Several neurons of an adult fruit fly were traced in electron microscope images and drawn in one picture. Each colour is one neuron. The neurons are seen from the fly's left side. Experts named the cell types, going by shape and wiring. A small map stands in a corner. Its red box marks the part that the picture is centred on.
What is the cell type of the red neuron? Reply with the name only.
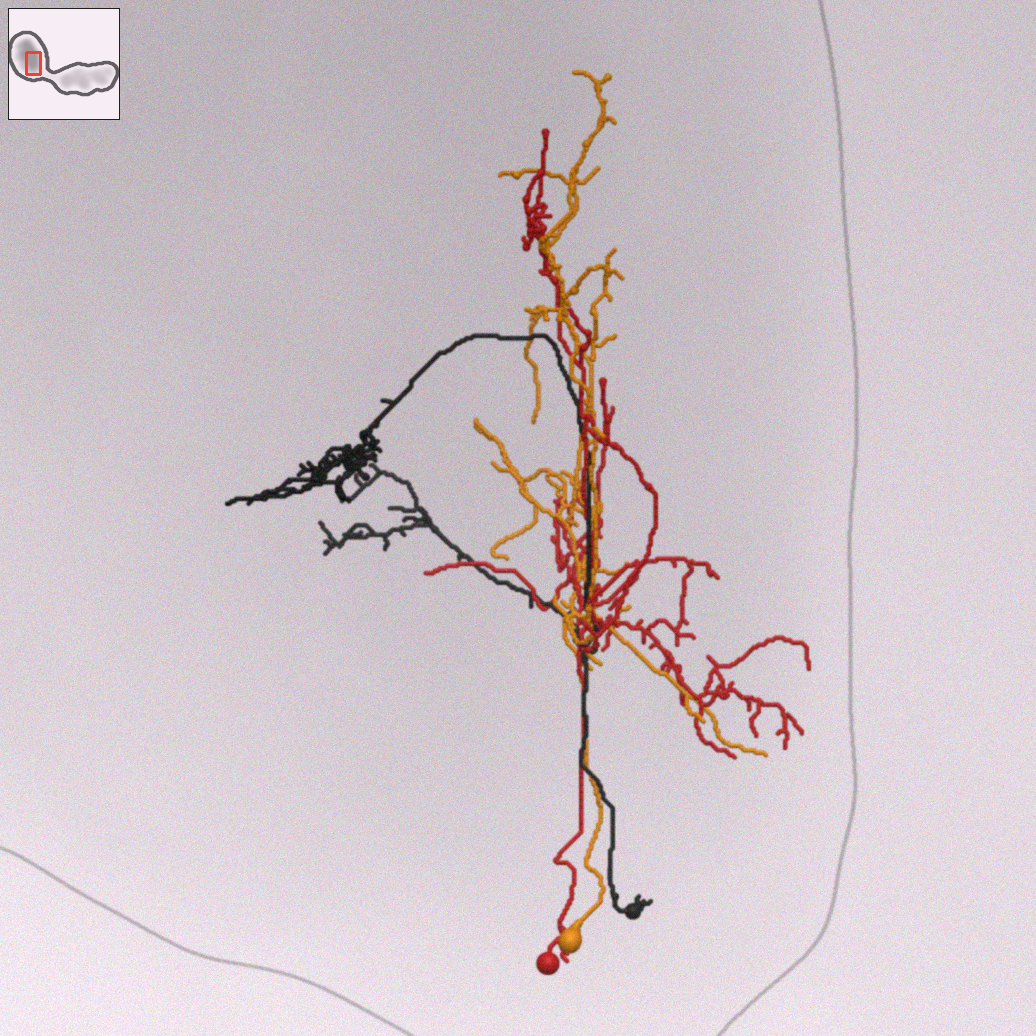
GNG428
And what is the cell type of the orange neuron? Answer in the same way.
GNG413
